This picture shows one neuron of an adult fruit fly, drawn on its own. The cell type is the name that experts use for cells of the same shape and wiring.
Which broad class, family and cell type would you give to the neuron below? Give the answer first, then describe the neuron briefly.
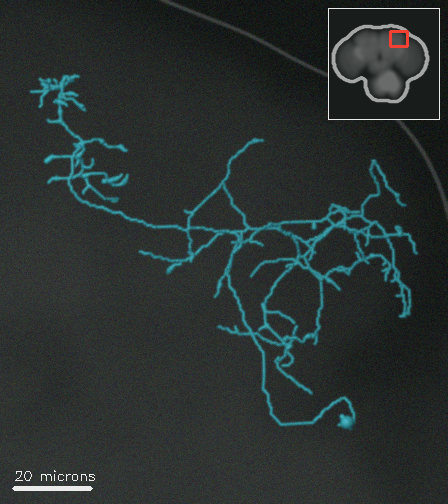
This is a central-brain intrinsic neuron. Its family is hemilineage LHa1. It is of cell type LHAV6a7. The cell body can be seen at the lower right of the picture. From left to right in the picture it spans about 100 microns. Dozens of branch ends can be seen.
